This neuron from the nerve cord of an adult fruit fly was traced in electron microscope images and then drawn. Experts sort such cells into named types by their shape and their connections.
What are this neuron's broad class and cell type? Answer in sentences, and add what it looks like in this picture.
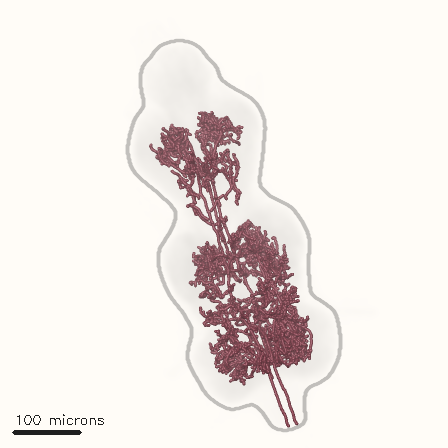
Its broad class is ascending neuron. It is of cell type ANXXX005. By the scale bar it is about 500 microns tall in this view. The picture shows dozens of branch ends.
